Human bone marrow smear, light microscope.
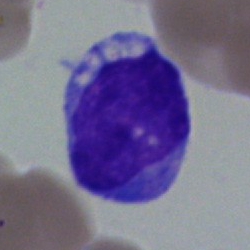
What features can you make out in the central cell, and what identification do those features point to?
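Most of the cell is filled by its nucleus, and the scant cytoplasm forms only a narrow rim around it. A row of small clear vacuoles lies in that cytoplasm along the top edge of the cell. A small thin projection extends from the upper left edge. This one is a blast.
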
